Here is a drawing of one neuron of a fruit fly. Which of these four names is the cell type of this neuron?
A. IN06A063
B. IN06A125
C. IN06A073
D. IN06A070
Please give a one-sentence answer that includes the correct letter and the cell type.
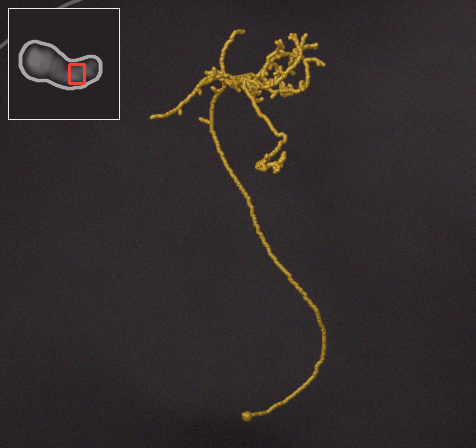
The neuron's cell type is IN06A070, which is option D.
